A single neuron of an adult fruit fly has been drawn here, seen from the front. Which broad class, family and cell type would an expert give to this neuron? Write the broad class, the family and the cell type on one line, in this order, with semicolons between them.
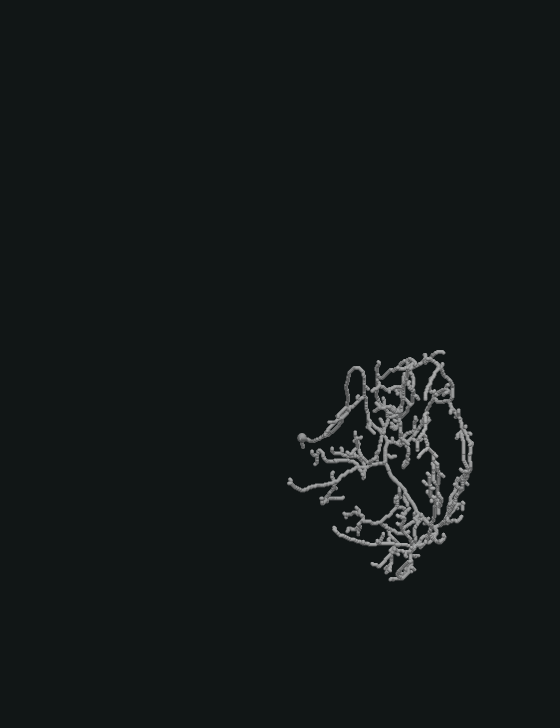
nerve-cord intrinsic neuron; hemilineage 03A; IN03A071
